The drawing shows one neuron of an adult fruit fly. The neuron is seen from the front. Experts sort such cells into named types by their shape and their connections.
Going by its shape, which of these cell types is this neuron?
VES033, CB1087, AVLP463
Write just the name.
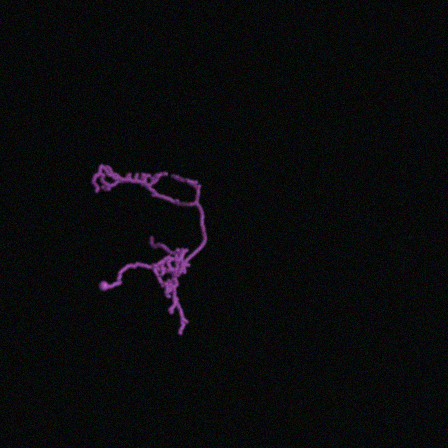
VES033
